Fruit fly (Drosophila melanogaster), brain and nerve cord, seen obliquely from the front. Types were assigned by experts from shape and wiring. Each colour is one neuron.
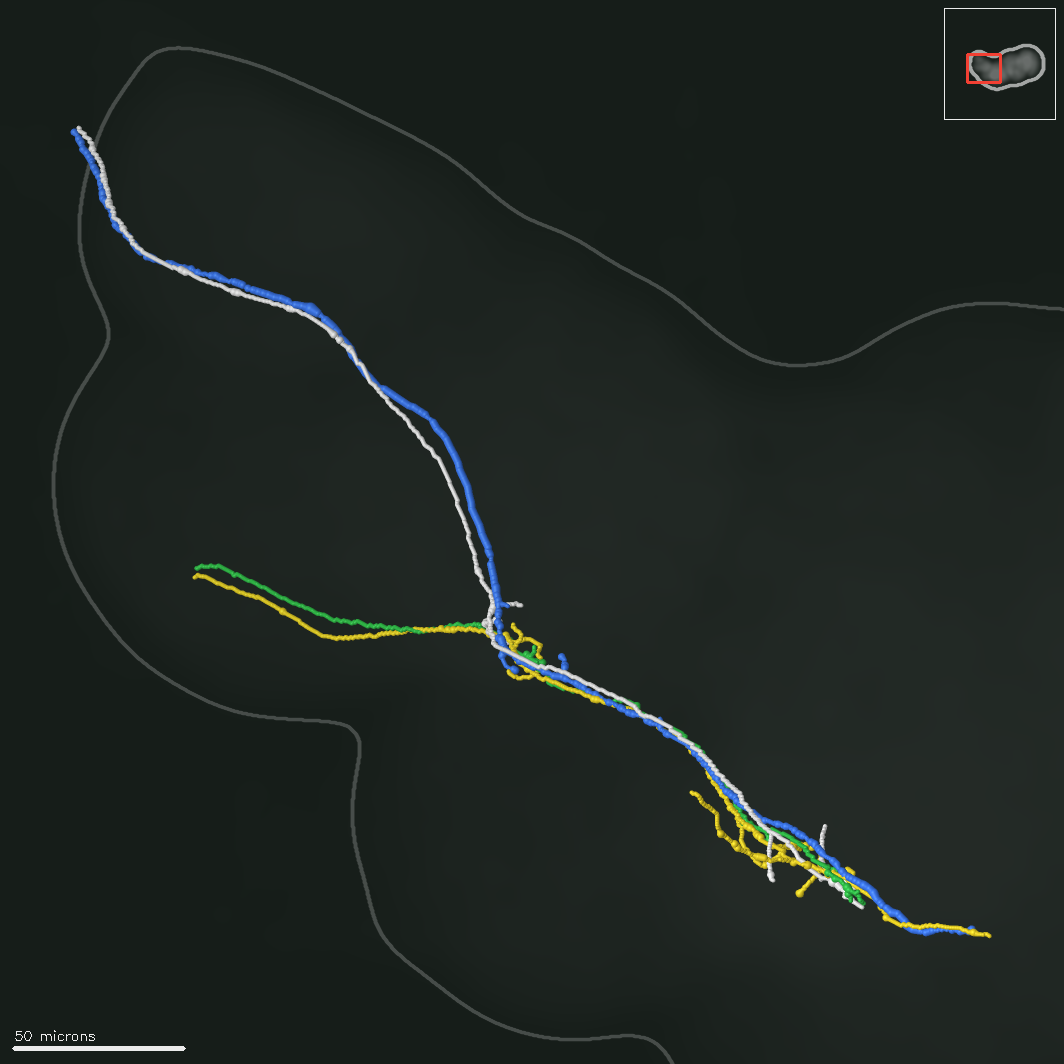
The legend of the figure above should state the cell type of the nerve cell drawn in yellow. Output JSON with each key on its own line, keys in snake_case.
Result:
{
 "cell_type": "SNpp42"
}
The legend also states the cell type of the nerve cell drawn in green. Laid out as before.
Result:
{
 "cell_type": "SNpp46"
}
